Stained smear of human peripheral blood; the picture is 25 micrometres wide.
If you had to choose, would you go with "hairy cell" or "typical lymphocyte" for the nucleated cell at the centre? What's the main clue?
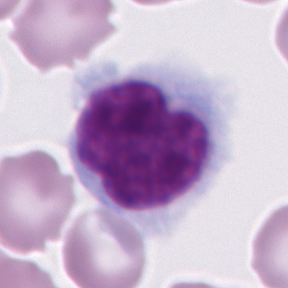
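This one is a hairy cell.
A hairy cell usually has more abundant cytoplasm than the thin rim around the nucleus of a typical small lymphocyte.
Here the nucleus, about 11 micrometres across, fills about 60% of the cell's area, and the pale blue cytoplasm forms a rim that is wider above and to the right of the nucleus than at its lower left. The cell's edge is ragged, with fine wispy projections of cytoplasm. The nucleus also has a notch in its upper right margin.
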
